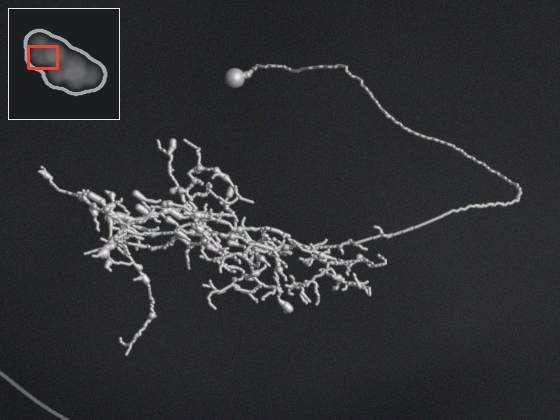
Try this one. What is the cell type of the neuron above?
IN12B030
